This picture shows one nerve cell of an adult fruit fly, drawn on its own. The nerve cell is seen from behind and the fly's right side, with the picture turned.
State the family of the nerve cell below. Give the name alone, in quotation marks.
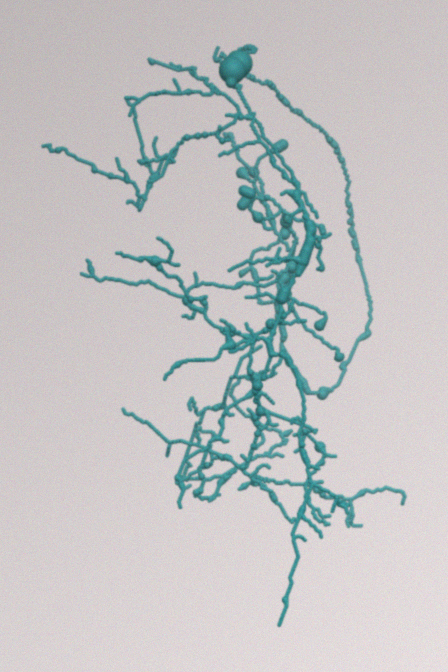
"hemilineage 09A"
